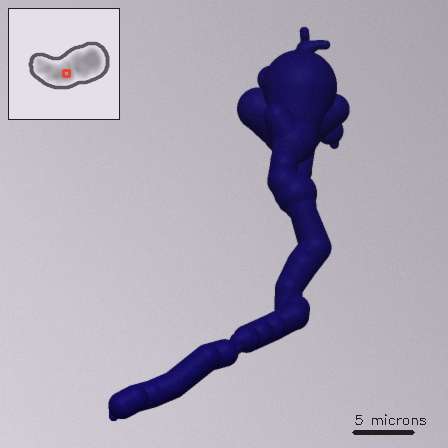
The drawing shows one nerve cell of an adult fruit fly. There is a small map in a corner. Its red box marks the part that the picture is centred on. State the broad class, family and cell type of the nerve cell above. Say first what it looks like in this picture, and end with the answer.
The drawing shows no cell body. By the scale bar it is about 35 microns tall in this view. It has a dozen or fewer branch ends. Its broad class is optic-lobe intrinsic neuron. The family is L. Its cell type is L2.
